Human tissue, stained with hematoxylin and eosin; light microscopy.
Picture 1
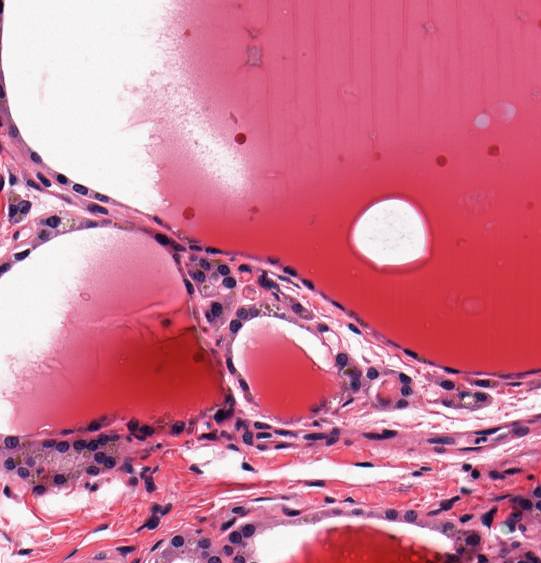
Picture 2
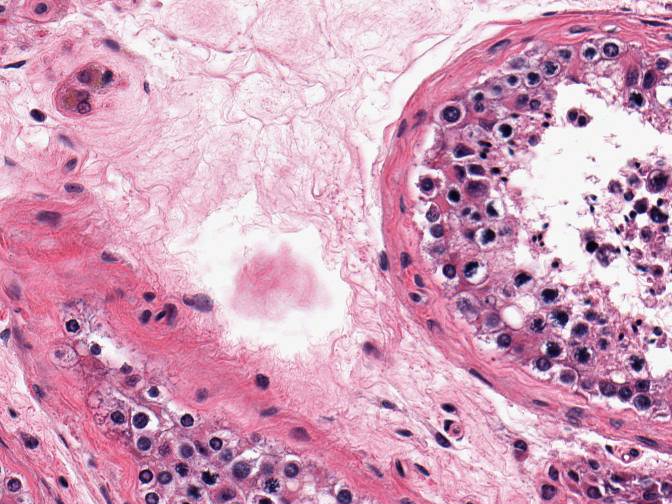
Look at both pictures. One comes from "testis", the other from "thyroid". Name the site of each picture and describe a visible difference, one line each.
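Picture 1 is from the thyroid. The follicles are lined by a single layer of flattened epithelial cells.
Picture 2 is from the testis. Several layers of round cells with dark, coarsely clumped nuclear chromatin line the inside of the tubule walls.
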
